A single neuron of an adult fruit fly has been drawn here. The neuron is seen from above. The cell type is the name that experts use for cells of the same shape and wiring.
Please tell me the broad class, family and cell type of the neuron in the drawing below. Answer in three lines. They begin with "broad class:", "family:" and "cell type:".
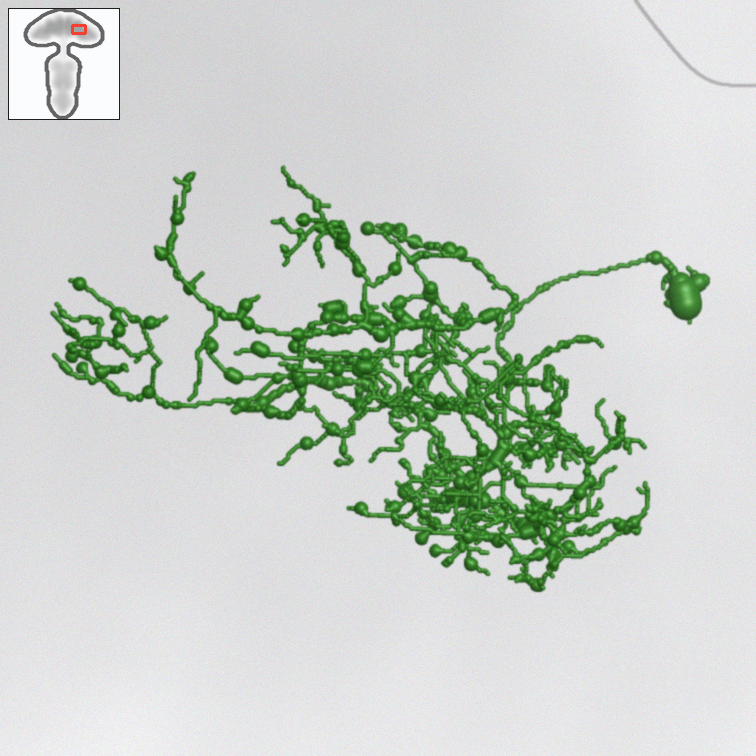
broad class: central-brain intrinsic neuron
family: hemilineage LHl3
cell type: LHAV3k3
